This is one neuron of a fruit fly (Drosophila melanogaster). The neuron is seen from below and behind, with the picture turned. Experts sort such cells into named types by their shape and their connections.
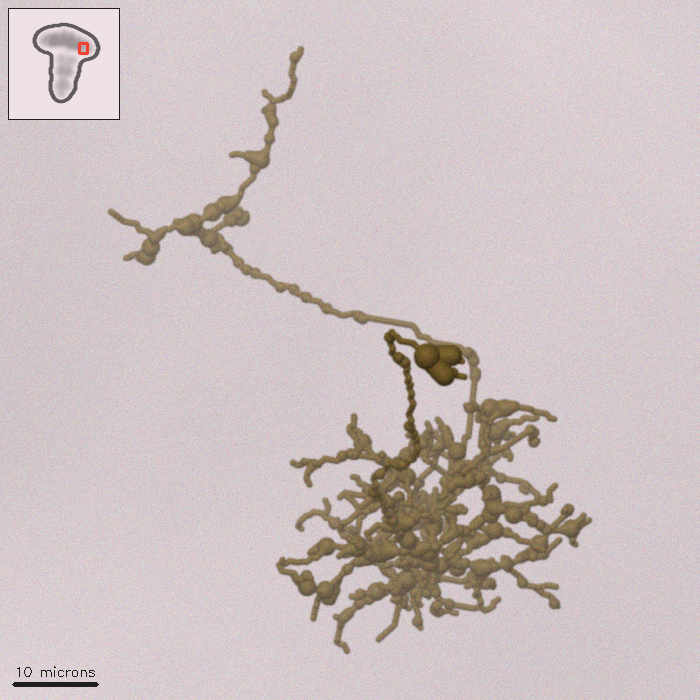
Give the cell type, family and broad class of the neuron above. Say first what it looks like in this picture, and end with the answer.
The cell body is in the middle of the picture. By the scale bar it is about 75 microns tall in this view. Dozens of branch ends can be seen. It is of cell type Tlp12. The family is Tlp. It is an optic-lobe intrinsic neuron.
